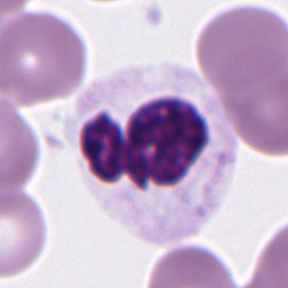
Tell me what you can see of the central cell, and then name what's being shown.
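The cell has a roughly round outline with a smooth edge. Its nucleus is divided into two lobes that lie side by side, the left lobe smaller than the right. The cytoplasm is plentiful and pale lilac. The cell is a segmented neutrophil.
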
